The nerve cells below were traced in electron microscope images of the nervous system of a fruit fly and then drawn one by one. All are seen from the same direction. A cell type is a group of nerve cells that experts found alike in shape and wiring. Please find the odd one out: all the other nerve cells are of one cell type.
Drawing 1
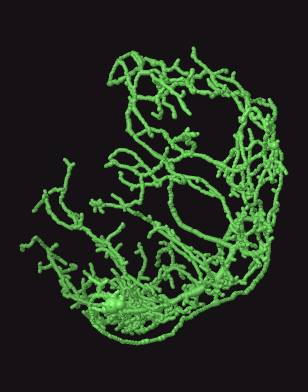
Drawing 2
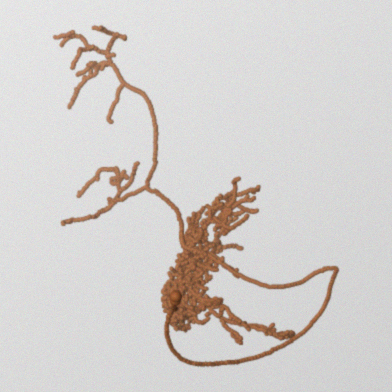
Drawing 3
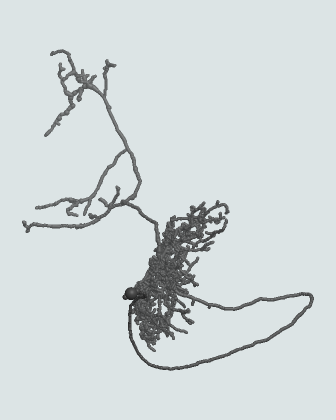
Drawing 1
